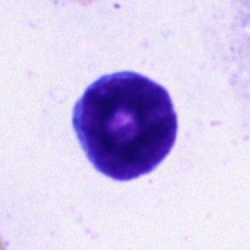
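Lymphocyte, the cell in the middle, checked point by point. First, the outline is roughly round, with a few slightly flattened, angular stretches. Second, almost the whole cell stains a deep purple-blue. Third, a small, paler lilac-pink spot lies at its centre. Finally, a slightly paler blue bulge sits on the left edge.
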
